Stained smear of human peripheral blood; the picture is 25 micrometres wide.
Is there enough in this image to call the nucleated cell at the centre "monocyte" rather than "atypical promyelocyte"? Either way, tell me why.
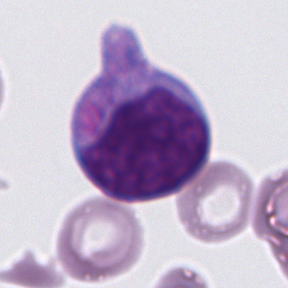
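This is an atypical promyelocyte. What decides is the pinkish-red granular material in the cytoplasm on the left.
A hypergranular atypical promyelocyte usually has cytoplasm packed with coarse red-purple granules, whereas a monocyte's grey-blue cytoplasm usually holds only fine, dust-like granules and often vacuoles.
The cell measures about 15 by 12 micrometres, with bluish-purple cytoplasm and finely granular chromatin.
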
